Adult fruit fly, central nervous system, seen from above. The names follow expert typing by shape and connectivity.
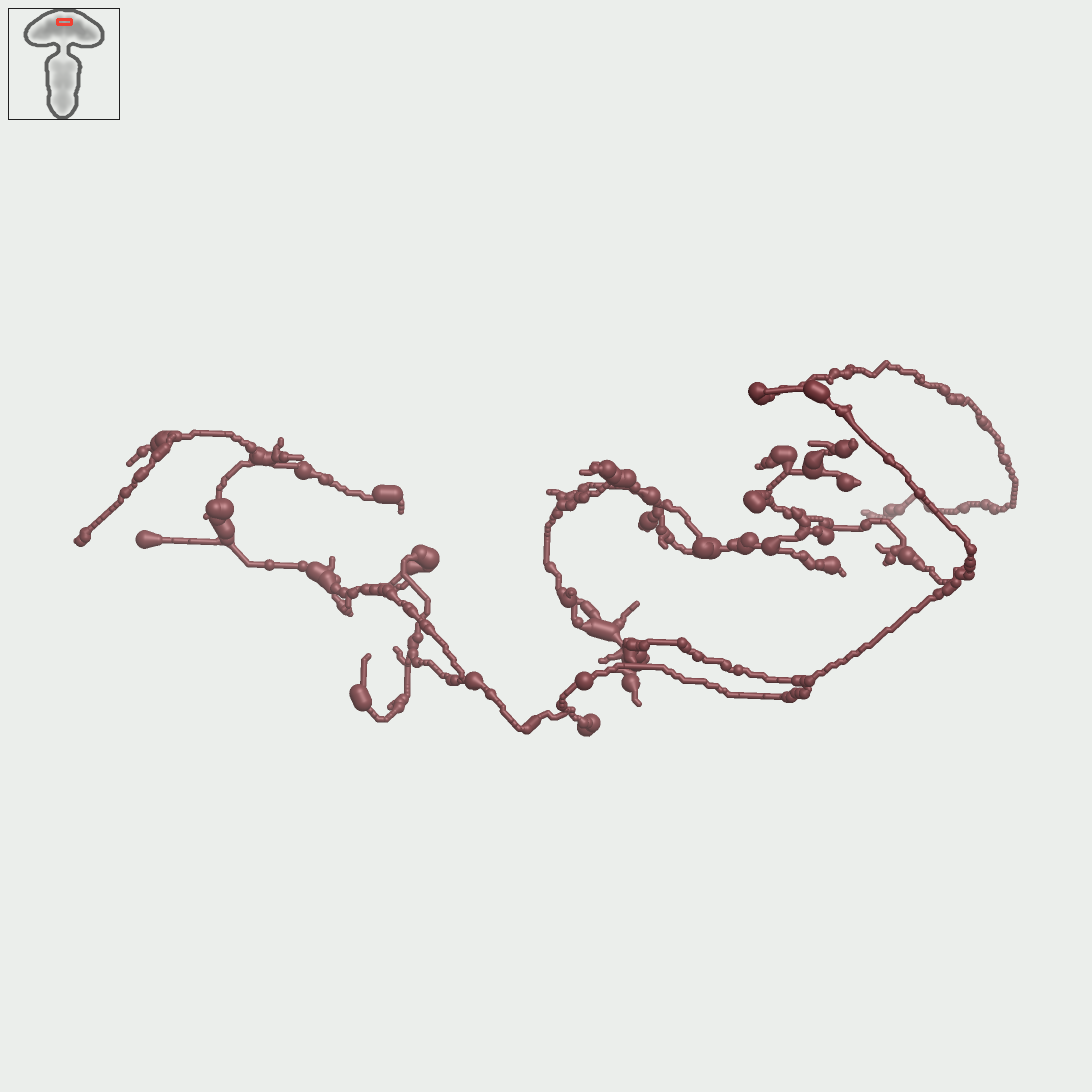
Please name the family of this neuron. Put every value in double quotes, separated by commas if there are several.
"class gustatory"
